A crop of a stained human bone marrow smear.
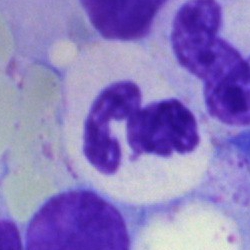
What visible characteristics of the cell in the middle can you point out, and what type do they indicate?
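Start with the outline: roughly round, with a smooth edge. The nucleus is a curved, folded band forming two lobes joined in the middle. Its chromatin is dark purple and coarsely clumped. Around it lies abundant, very pale, almost colourless cytoplasm. This is a segmented neutrophil.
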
